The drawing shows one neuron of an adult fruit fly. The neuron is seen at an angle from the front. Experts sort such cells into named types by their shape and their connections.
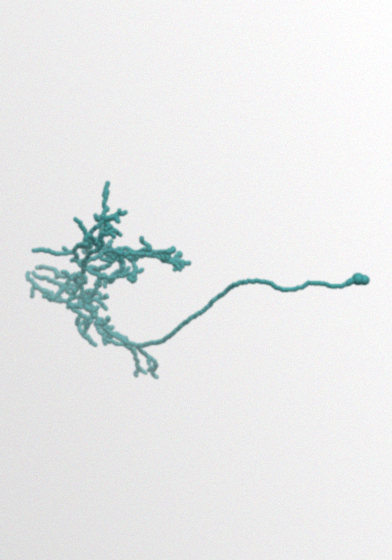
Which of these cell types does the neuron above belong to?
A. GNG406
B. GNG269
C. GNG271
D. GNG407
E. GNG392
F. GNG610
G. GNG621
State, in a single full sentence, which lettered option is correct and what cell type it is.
As option E gives it, the neuron's cell type is GNG392.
